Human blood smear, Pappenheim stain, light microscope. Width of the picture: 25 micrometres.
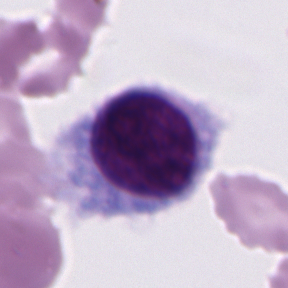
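Hairy cell, the one at the centre of this stained peripheral blood smear. Its outer edge is ragged and irregular rather than smooth. The nucleus sits off-centre toward the upper right, and the cytoplasm forms a wider rim on the left and lower left than on the right. You'll notice no vacuoles in the cytoplasm.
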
